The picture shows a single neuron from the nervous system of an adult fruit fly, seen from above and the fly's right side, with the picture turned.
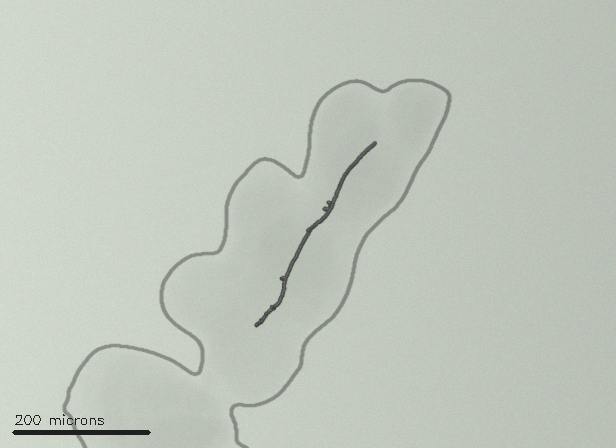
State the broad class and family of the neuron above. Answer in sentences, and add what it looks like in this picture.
It is a sensory neuron entering the nerve cord. The name of its family is class mechanosensory proprioceptive. No cell body is drawn. From top to bottom in the picture it spans about 250 microns.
